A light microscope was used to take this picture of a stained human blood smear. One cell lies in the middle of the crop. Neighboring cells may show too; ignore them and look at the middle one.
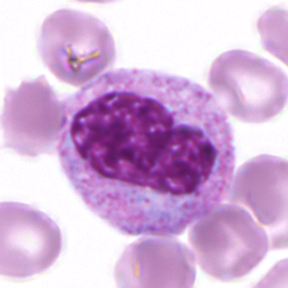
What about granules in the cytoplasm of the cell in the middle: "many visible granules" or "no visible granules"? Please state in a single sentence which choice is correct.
The cell's cytoplasm is rich in visible granules.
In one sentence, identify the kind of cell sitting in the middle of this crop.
The cell around which this crop is centred is a metamyelocyte.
